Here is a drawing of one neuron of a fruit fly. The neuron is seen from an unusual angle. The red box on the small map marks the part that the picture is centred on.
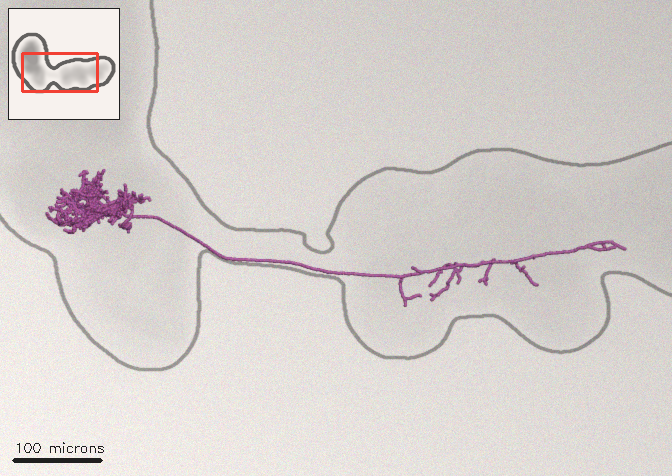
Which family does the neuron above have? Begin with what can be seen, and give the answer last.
By the scale bar it is about 650 microns wide in this view. As drawn here it is more than twice as wide as it is tall. Its broad class is descending neuron. The family is hemilineage LB3.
